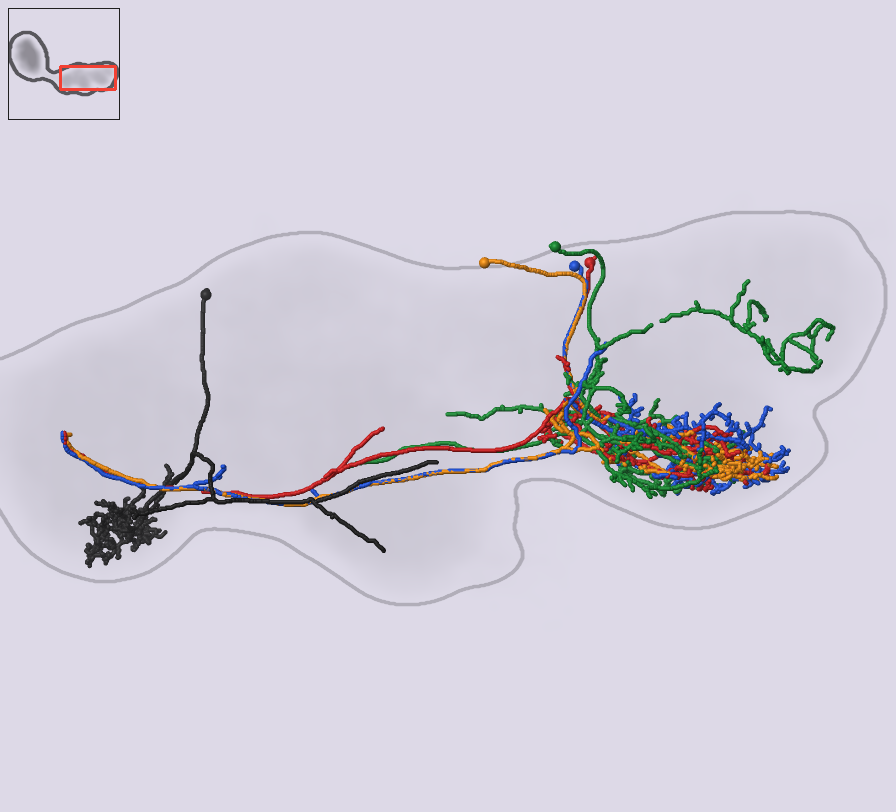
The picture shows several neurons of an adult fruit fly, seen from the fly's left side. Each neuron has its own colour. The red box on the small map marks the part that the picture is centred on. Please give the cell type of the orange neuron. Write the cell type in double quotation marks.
"IN23B092"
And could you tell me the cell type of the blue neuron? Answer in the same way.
"IN23B068"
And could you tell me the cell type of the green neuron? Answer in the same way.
"IN23B042"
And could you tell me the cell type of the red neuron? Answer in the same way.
"IN23B090"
